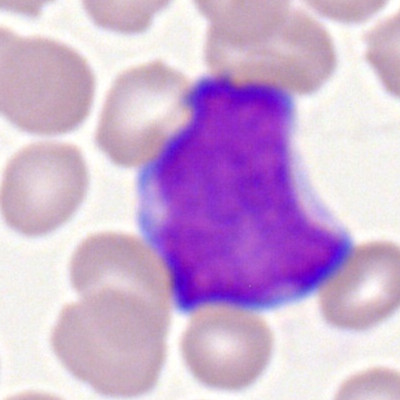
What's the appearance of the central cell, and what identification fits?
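Outline irregular and angular, not round. Nucleus occupies most of the cell. Margin edged in a deeper blue than the interior. Purple chromatin mottled, with darker and lighter patches. Name: myeloblast.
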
